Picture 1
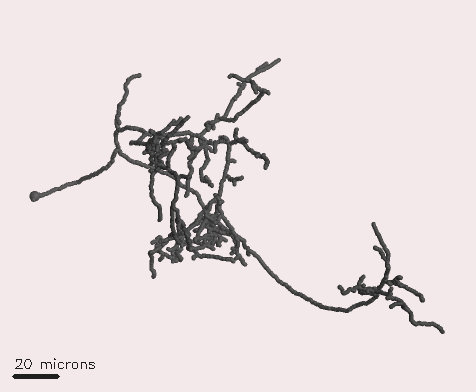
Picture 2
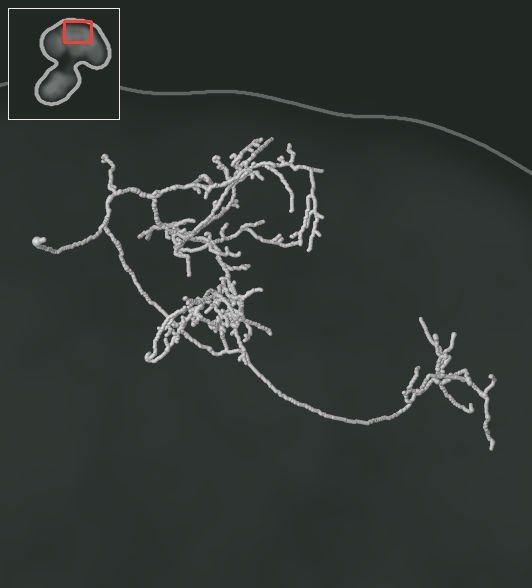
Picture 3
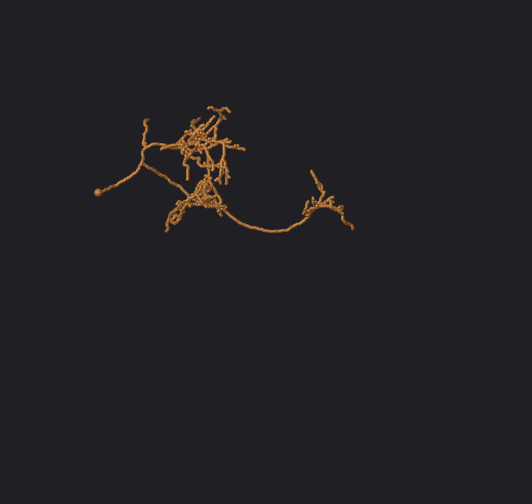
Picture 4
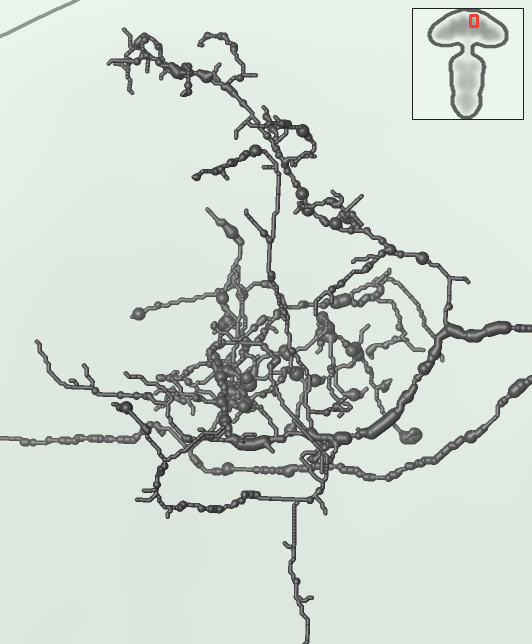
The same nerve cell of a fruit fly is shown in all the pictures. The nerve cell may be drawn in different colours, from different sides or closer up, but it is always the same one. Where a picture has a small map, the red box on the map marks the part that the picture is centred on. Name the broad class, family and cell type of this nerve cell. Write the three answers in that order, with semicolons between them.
central-brain intrinsic neuron; hemilineage AOTUv4_dorsal; SMP006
